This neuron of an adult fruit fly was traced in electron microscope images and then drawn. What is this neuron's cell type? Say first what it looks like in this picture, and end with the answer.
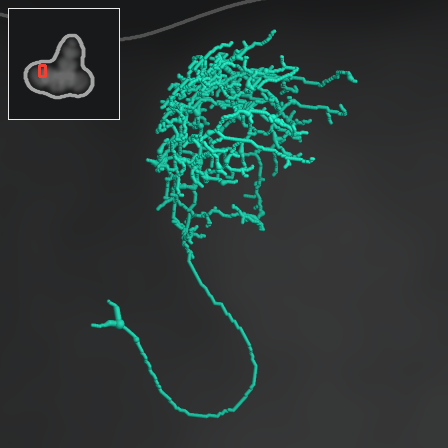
Its cell body lies at the lower left of the picture. Dozens of branch ends can be seen. It is a central-brain intrinsic neuron. It is of cell type CB2463.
